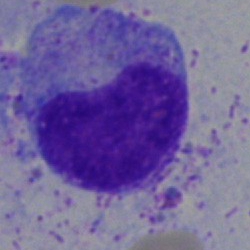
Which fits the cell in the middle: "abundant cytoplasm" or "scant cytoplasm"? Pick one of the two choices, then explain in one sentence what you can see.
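Abundant cytoplasm. The cytoplasm is plentiful and forms a broad zone above the nucleus.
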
